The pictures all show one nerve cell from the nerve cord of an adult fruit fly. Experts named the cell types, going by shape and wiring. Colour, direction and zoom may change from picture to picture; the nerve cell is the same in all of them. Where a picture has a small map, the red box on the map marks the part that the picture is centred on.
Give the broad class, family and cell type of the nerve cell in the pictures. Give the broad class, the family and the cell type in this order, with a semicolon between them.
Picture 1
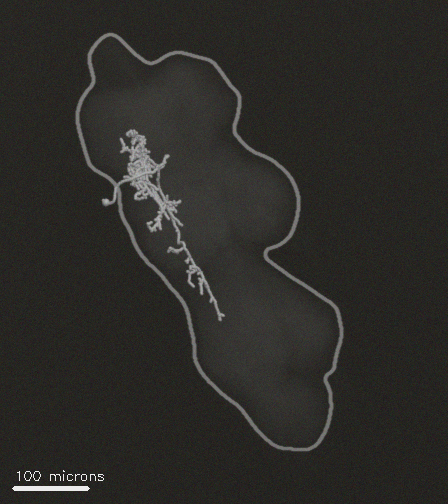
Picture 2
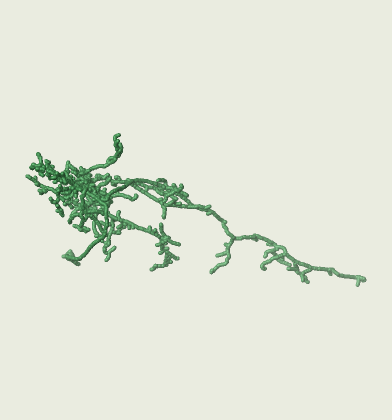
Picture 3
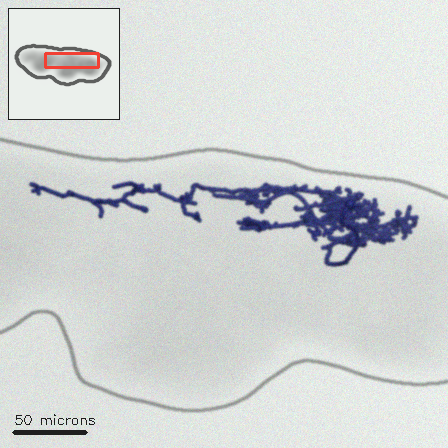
nerve-cord intrinsic neuron; hemilineage 11A; IN11A018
